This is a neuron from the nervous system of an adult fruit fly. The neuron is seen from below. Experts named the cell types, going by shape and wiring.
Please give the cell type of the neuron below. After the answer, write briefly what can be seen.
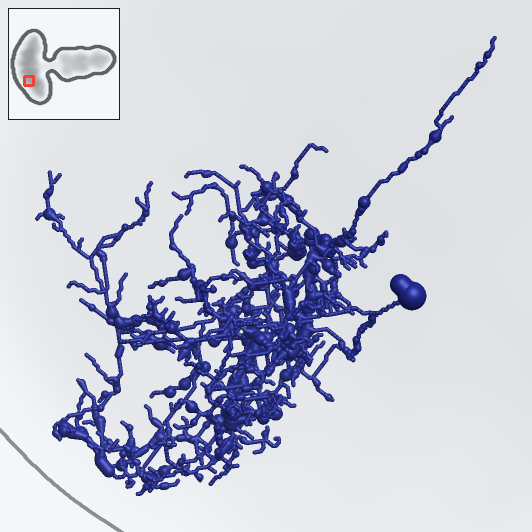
Its cell type is CB3661. Its broad class is central-brain intrinsic neuron. It is in the brain and does not reach the nerve cord. Its cell body lies on the right of the picture.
